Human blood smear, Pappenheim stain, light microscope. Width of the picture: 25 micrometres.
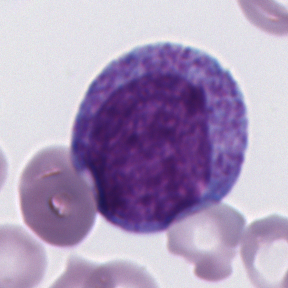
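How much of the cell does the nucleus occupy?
It fills most of the cell.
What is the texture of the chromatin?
Finely granular, not gathered into coarse dark clumps.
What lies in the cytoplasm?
Fine purple granules are scattered through the blue cytoplasm.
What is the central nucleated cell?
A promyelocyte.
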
